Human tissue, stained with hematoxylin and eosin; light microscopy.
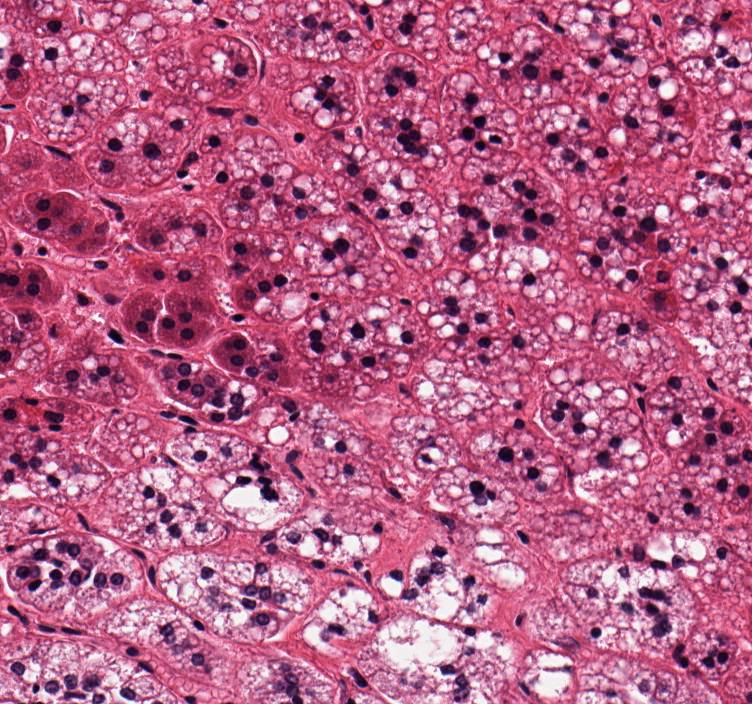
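Adrenal gland. Most cells have abundant cytoplasm packed with many small clear vacuoles, foamy in appearance. Nuclei small, round, darkly stained, varying little in size. Delicate pink septa run between the nests and carry flattened, elongated nuclei. Lower field: in some cells the vacuoles run together into larger clear spaces.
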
